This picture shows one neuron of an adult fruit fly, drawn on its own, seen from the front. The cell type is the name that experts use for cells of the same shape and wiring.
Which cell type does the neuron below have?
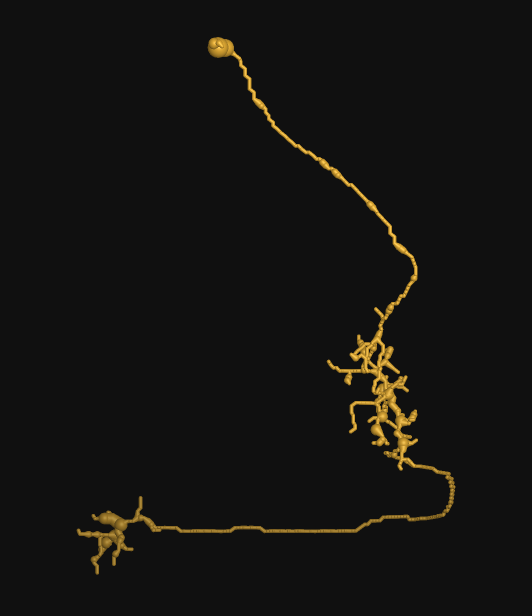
Tm29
